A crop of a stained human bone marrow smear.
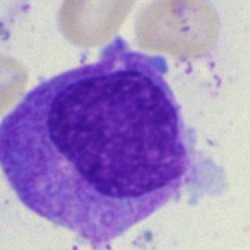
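Promyelocyte in a stained bone marrow smear. Notice first that its nucleus lies off-centre, toward the upper right. Look closely at the chromatin: coarse and clumped, with small paler spots between the darker areas. Around it, plenty of cytoplasm stains purple-violet. At the right edge, ragged pale blue fragments of cytoplasm extend outward.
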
